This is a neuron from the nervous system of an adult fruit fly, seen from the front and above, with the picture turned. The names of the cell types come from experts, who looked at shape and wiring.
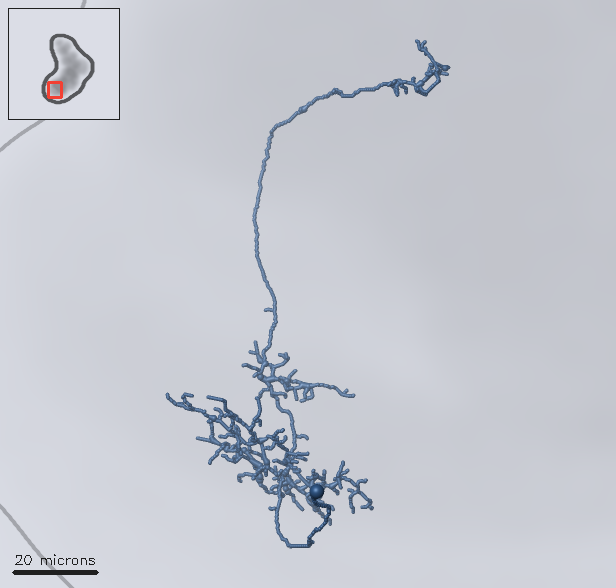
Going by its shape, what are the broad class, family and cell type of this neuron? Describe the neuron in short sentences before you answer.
The cell body is at the bottom of the picture. By the scale bar it is about 120 microns tall in this view. Dozens of branch ends can be seen. It is an optic-lobe intrinsic neuron. The family is Tm. It is of cell type Tm16.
